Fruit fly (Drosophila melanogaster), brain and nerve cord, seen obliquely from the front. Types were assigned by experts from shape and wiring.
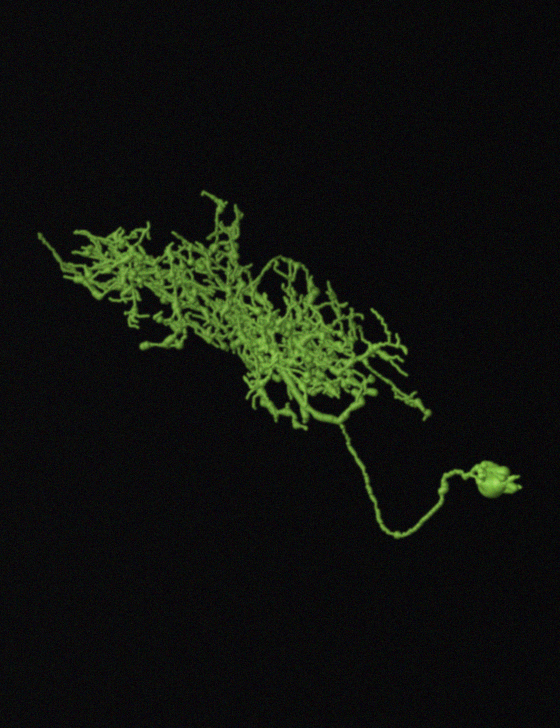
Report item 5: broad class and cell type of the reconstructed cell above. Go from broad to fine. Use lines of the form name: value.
broad class: central-brain intrinsic neuron
cell type: GNG032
